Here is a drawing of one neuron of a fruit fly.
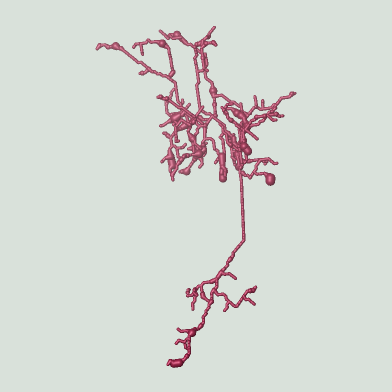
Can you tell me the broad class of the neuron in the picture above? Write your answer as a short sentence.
The broad class is optic-lobe intrinsic neuron.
